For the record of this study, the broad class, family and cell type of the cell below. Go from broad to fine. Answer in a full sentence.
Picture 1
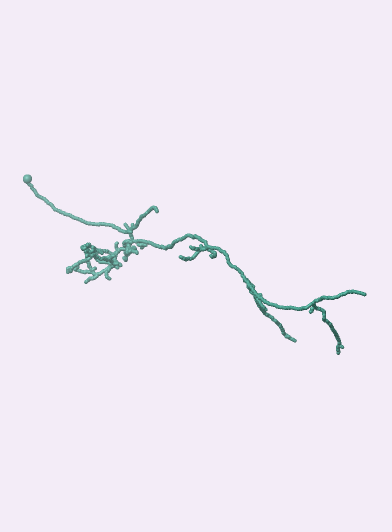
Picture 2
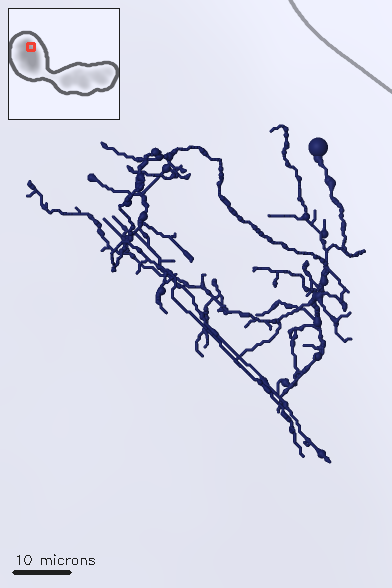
A central-brain intrinsic neuron of hemilineage LHp2, type LHPV6f1.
